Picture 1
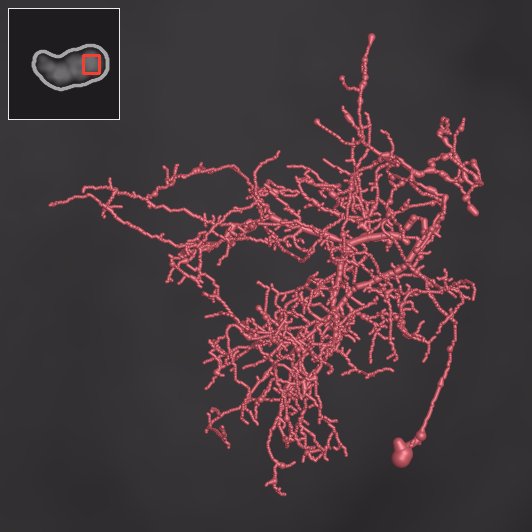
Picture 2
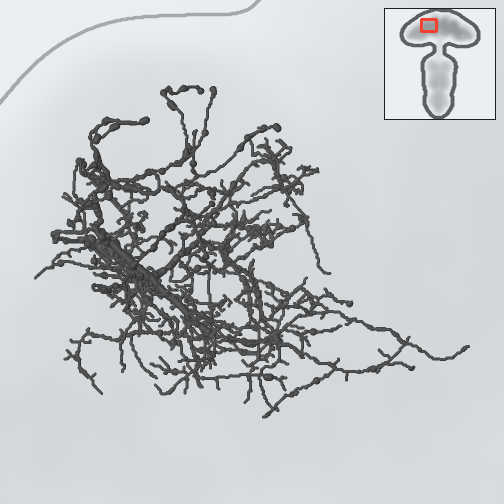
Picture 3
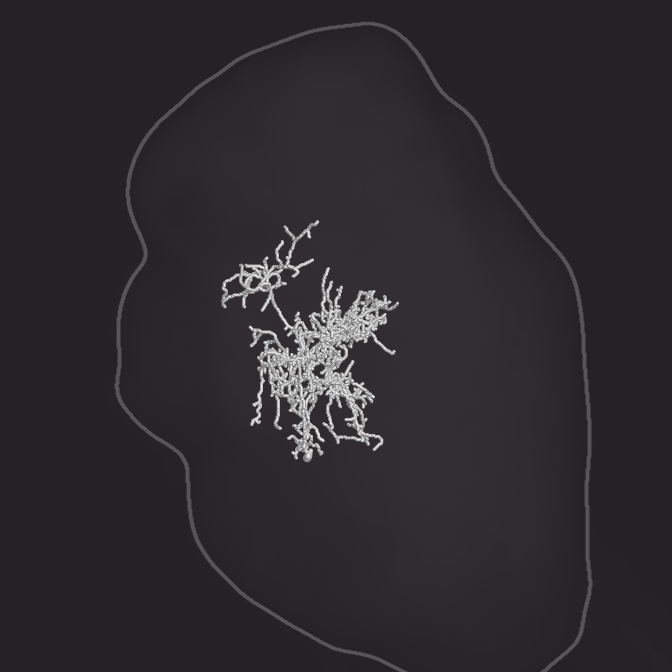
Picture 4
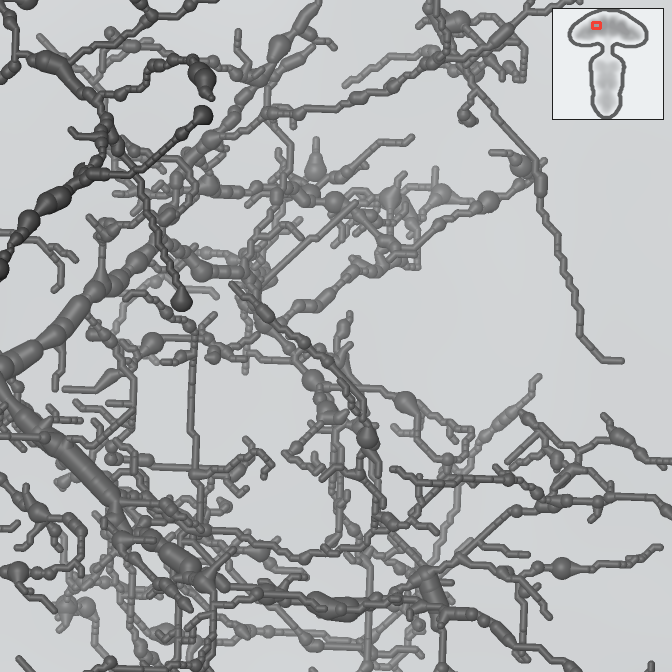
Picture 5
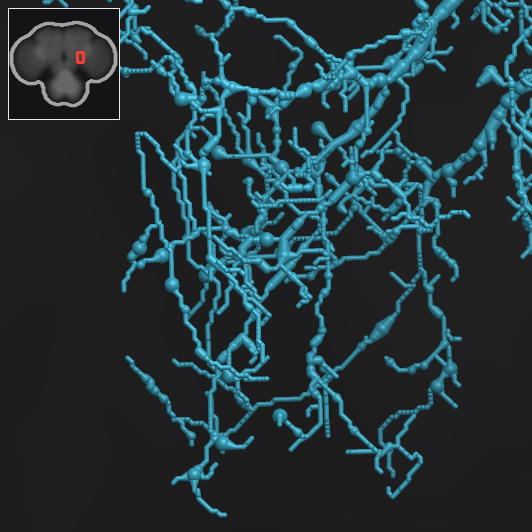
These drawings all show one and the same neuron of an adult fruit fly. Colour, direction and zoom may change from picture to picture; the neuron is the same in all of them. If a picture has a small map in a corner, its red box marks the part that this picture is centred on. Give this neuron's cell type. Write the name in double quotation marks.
"AVLP109"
